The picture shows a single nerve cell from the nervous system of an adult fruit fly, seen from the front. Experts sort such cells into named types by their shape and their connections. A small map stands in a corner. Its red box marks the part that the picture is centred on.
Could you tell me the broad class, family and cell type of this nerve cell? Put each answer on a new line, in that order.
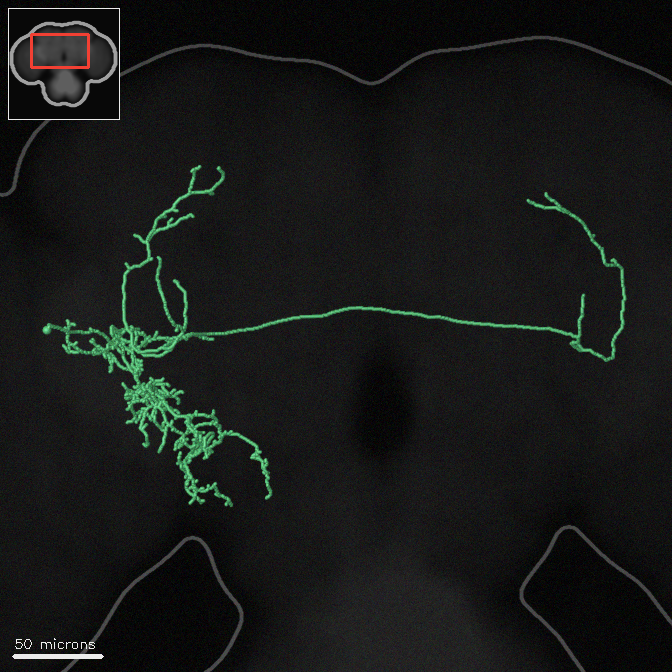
central-brain intrinsic neuron
hemilineage VLPl&d1_lateral
AVLP722m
